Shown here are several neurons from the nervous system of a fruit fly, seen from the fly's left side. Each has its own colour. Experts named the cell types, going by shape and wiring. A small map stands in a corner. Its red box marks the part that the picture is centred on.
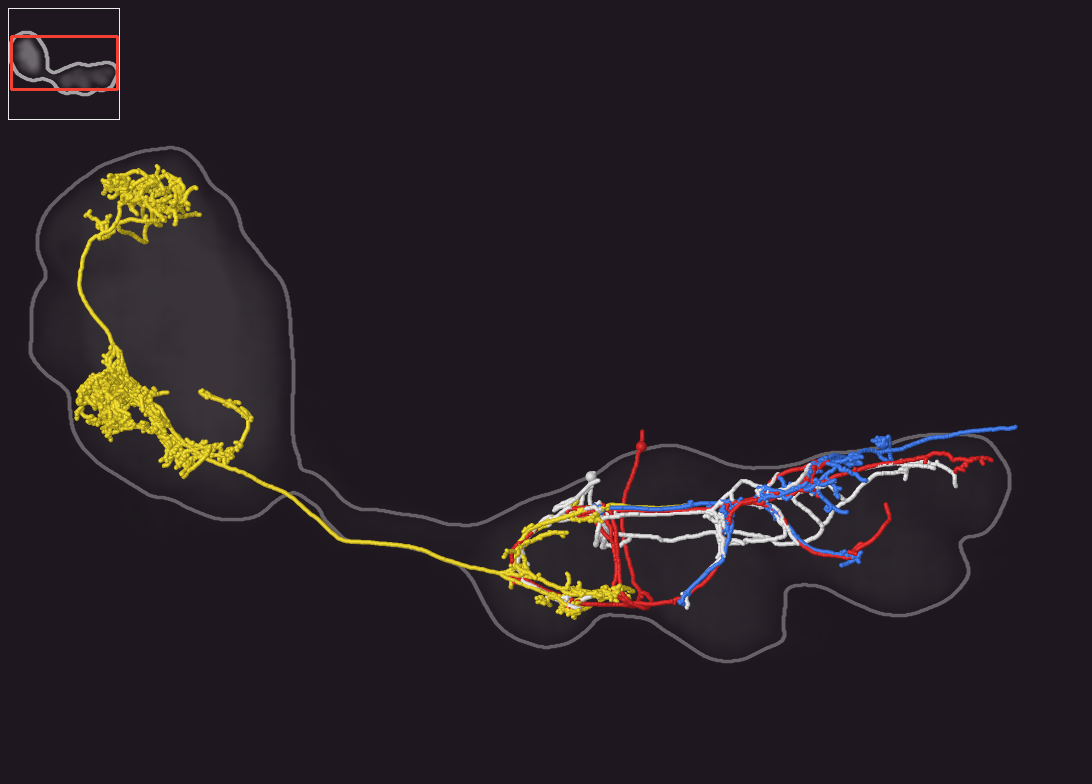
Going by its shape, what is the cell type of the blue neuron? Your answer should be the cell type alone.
MNad21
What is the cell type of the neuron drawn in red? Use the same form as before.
SNxx31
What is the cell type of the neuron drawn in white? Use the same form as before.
INXXX204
